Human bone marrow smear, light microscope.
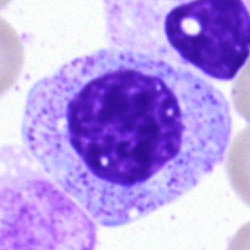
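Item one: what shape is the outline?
Roughly round, its border slightly uneven.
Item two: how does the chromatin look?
Dark purple, with a mottled, clumped texture.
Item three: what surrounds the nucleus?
A fairly wide rim of pale blue cytoplasm on all sides, with many small purple granules scattered throughout it.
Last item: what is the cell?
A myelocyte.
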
